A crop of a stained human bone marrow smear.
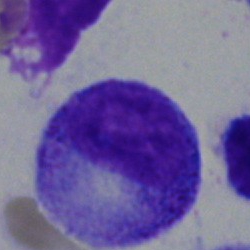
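Myelocyte, central cell of a stained bone marrow smear. Nucleus fills upper part of cell; cytoplasm at lower left. Lower nuclear border oblique, lower on right than left. Chromatin deep purple, faintly mottled. Cytoplasm finely stippled purple.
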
